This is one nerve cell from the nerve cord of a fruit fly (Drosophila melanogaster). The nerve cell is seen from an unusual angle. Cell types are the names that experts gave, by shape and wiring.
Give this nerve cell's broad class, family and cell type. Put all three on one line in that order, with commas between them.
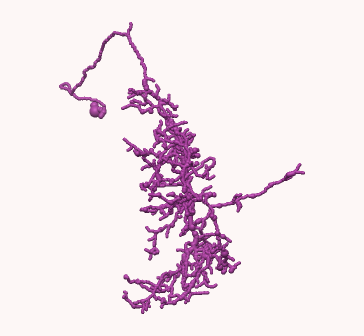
nerve-cord intrinsic neuron, hemilineage 12B, IN12B025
